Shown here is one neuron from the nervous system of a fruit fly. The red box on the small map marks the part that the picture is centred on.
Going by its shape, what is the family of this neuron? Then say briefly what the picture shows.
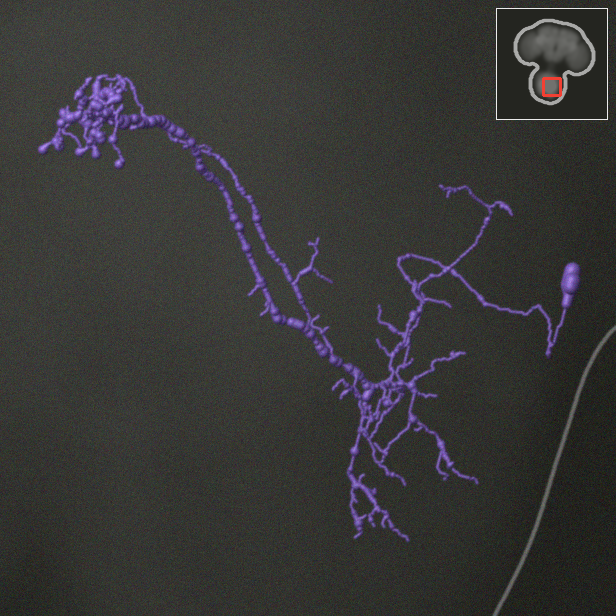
Its family is hemilineage 19A. Its broad class is nerve-cord intrinsic neuron. The cell body can be seen on the right of the picture. Dozens of branch ends can be seen.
